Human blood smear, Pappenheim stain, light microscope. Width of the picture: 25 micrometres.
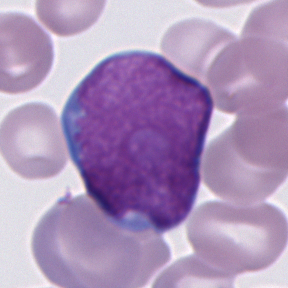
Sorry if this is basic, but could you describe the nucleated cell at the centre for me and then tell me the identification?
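Nucleus fills nearly the entire cell; cytoplasm only a thin rim. Rim widest on the left. Cytoplasm pale blue. Single pale round nucleolus near the nuclear centre. Myeloblast.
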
